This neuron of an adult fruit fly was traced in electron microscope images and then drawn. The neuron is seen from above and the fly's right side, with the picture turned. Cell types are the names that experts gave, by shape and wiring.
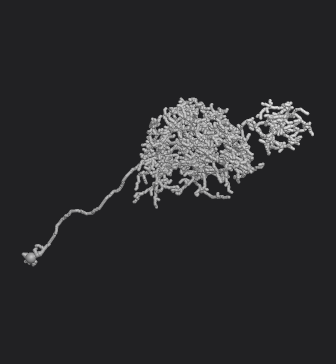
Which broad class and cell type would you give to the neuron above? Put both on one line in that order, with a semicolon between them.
central-brain intrinsic neuron; GNG125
